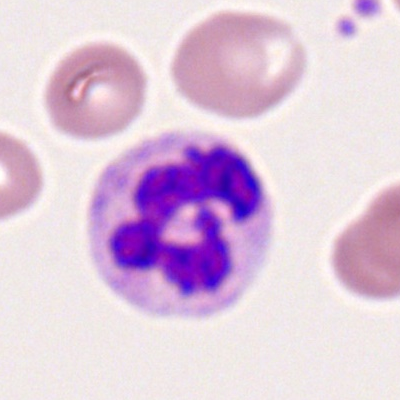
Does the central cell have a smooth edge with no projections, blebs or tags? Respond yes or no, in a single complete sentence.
Yes, the edge of this cell is smooth and even.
